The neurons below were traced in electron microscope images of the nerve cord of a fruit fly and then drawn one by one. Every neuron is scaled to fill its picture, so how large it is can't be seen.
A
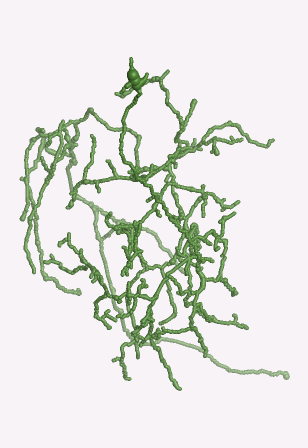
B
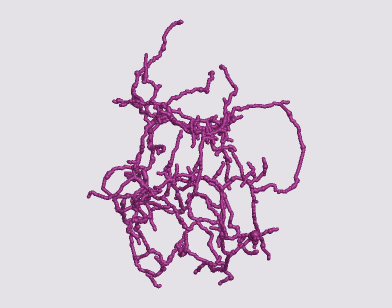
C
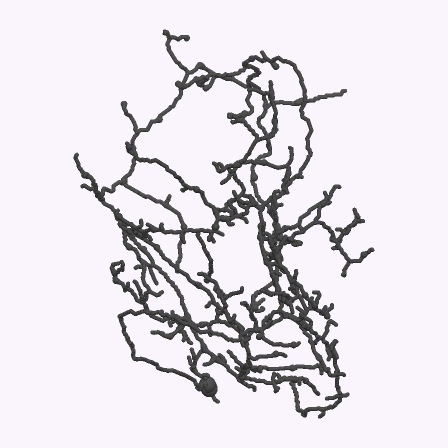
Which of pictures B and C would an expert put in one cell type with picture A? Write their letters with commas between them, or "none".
B, C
